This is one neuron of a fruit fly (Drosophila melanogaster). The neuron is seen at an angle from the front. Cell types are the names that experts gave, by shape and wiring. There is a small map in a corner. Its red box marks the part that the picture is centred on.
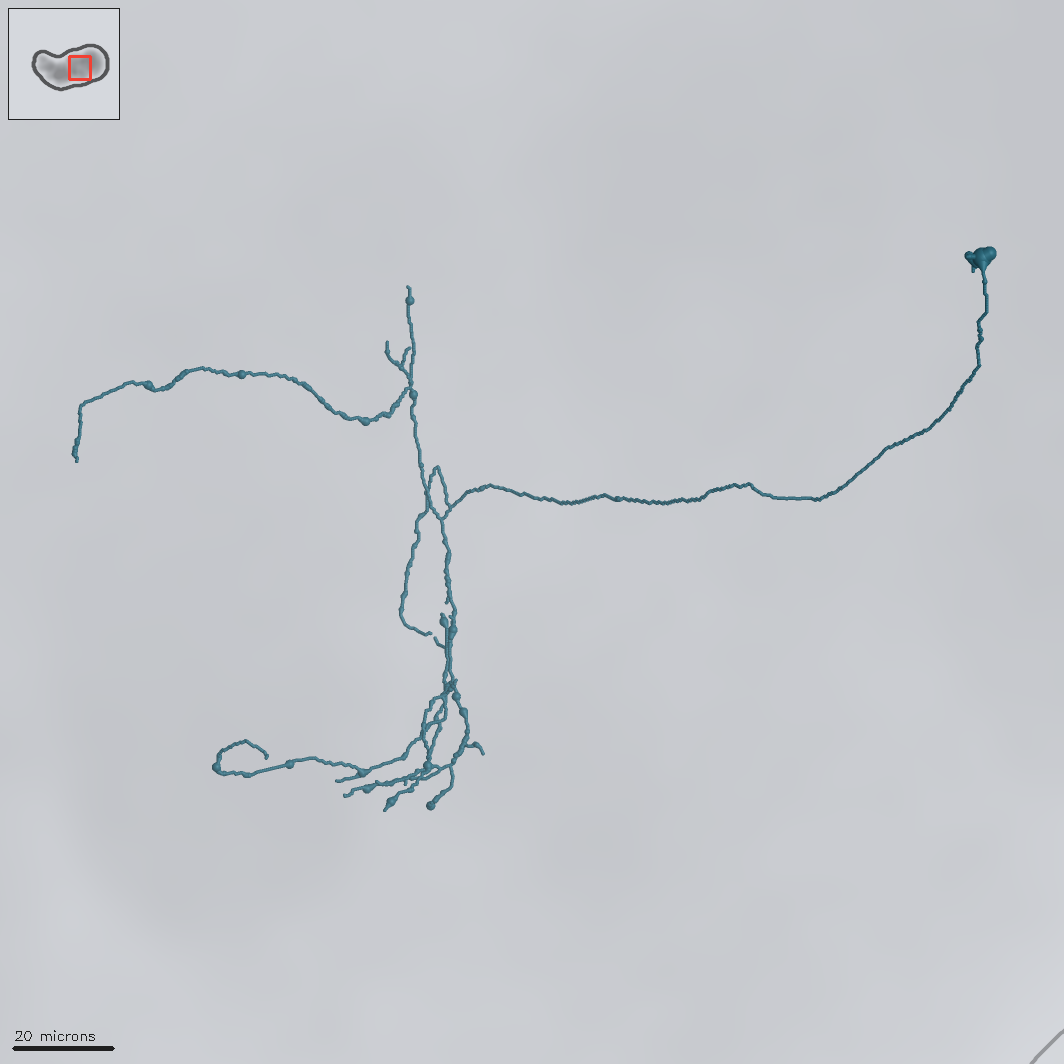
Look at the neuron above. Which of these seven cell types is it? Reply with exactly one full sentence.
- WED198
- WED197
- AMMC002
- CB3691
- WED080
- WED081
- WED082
Regarding its cell type, the neuron is AMMC002.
